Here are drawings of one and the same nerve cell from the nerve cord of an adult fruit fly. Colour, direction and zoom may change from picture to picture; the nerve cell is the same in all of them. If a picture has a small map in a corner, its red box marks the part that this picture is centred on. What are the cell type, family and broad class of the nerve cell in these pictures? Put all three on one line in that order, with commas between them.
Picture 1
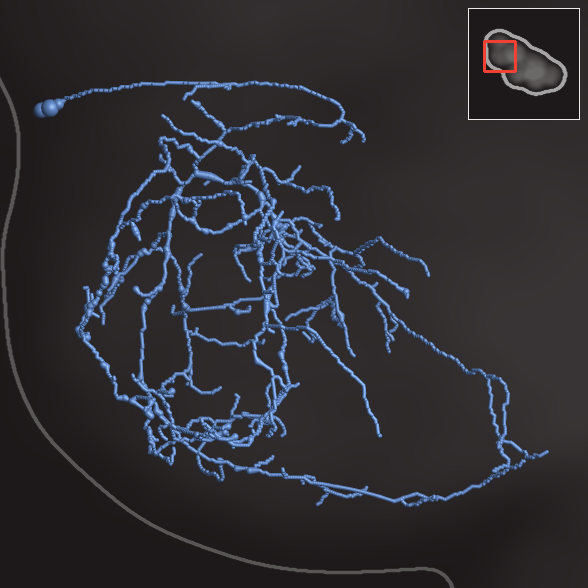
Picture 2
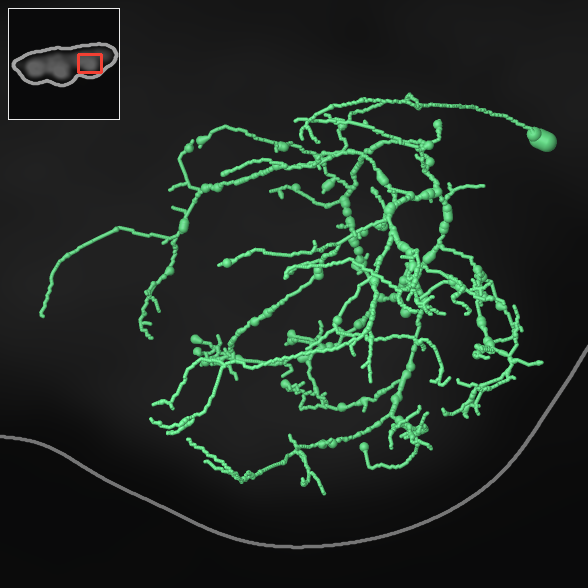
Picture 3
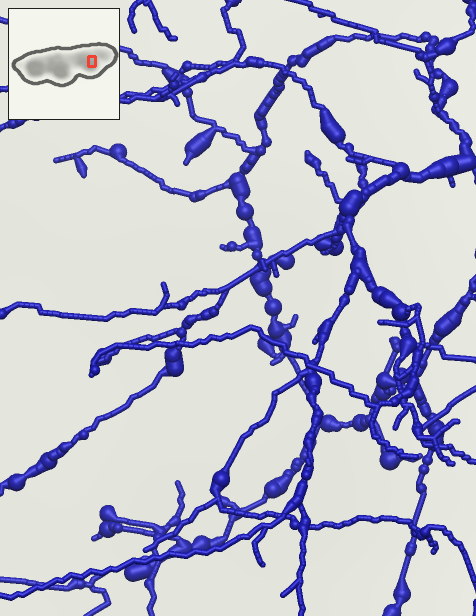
IN03A068, hemilineage 03A, nerve-cord intrinsic neuron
